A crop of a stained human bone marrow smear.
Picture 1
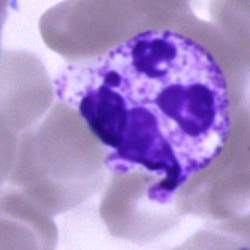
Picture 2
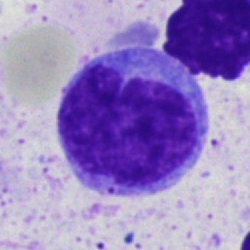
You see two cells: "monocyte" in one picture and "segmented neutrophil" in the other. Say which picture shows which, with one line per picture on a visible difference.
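Picture 1 is a segmented neutrophil. The cytoplasm is plentiful and pale lilac.
Picture 2 is a monocyte. The nucleus fills most of the cell.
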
